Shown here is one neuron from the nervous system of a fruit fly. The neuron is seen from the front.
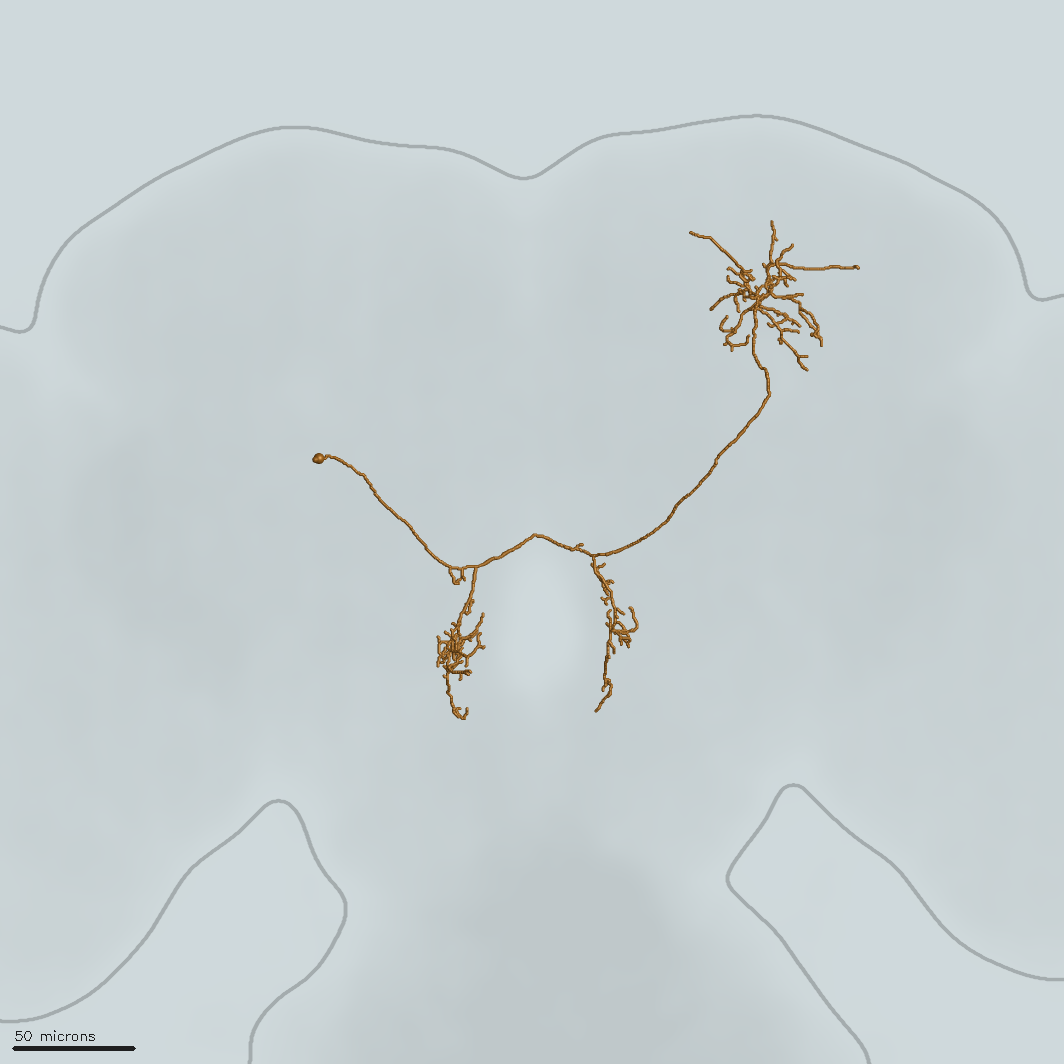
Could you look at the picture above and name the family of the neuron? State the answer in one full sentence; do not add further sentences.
What the neuron belongs to is the family hemilineage CREa1_ventral.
